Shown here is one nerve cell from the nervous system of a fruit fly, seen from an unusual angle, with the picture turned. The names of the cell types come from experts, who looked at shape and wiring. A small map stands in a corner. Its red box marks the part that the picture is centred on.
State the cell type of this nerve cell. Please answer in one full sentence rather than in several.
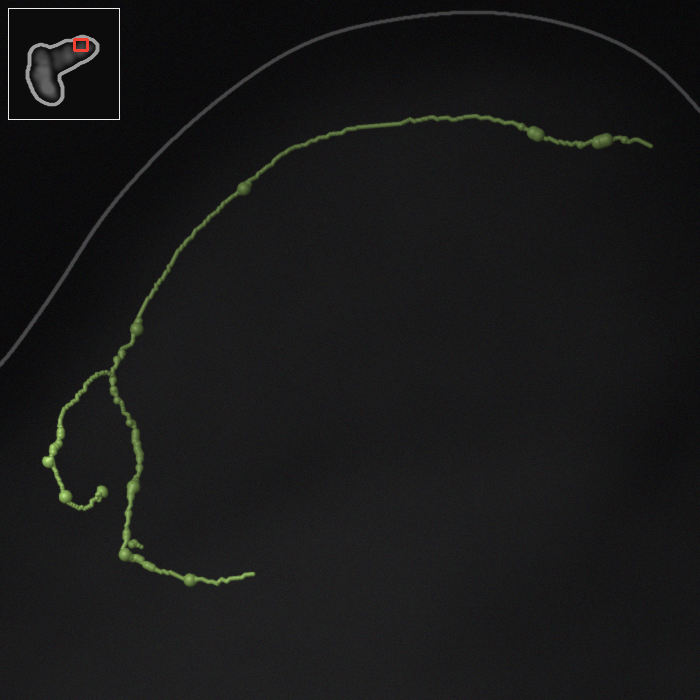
The nerve cell is typed under the name SNta42.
